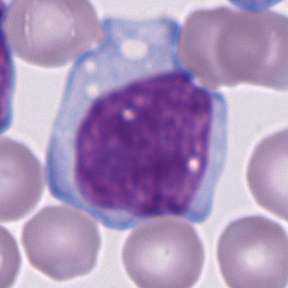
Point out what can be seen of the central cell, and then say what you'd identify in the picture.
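The outline of this cell is irregular and angular rather than round. Its cytoplasm is plentiful and pale blue, with a deeper blue rim along the cell edge, and forms its widest band on the upper-left side of the nucleus. A few small clear vacuoles lie in the cytoplasm above and to the left of the nucleus. This cell is a myeloblast.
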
